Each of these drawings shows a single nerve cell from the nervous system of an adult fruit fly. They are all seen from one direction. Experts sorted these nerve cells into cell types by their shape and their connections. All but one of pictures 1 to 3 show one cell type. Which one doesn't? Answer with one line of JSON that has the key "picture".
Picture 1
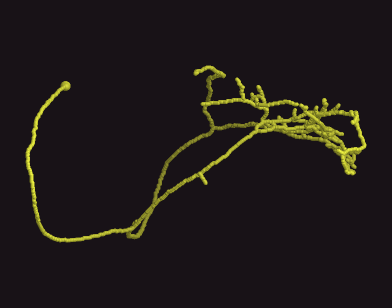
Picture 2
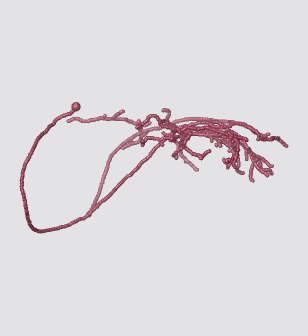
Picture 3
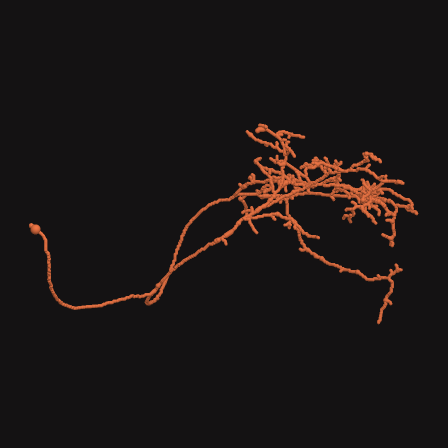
{"picture": 3}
